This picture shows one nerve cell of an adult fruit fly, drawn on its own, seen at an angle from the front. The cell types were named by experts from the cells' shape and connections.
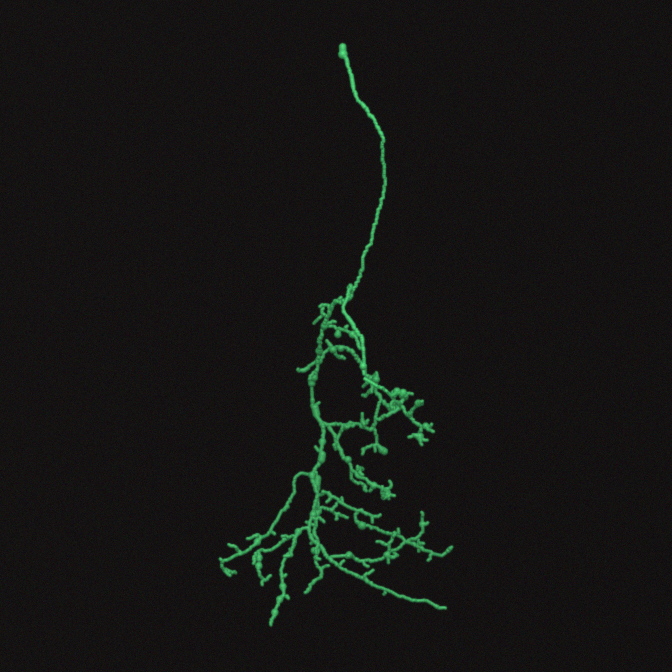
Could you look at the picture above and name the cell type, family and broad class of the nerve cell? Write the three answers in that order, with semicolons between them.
PS194; hemilineage PSp1; central-brain intrinsic neuron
